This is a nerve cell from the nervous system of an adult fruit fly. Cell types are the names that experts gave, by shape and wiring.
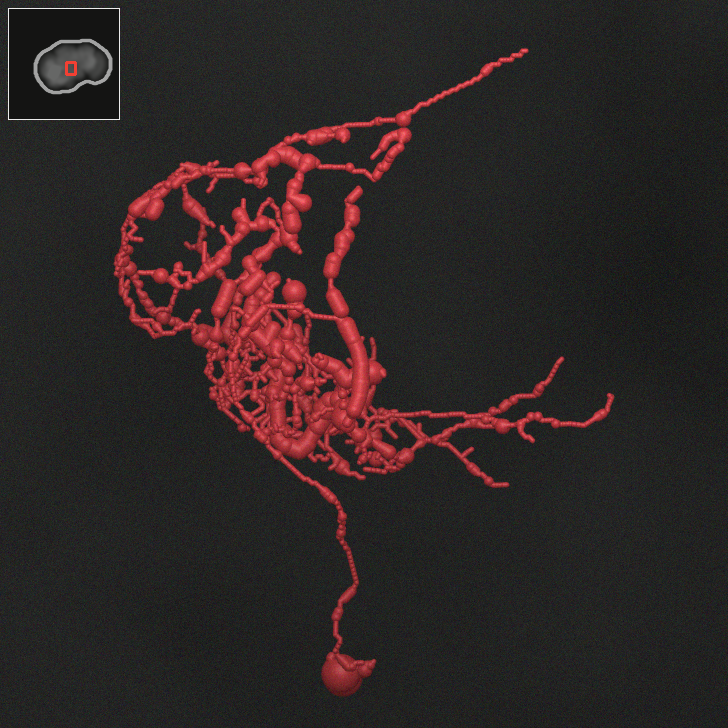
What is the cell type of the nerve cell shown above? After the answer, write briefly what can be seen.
Its cell type is v2LN40_2. It is a central-brain intrinsic neuron. Dozens of branch ends can be seen. In this view it is taller than it is wide.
